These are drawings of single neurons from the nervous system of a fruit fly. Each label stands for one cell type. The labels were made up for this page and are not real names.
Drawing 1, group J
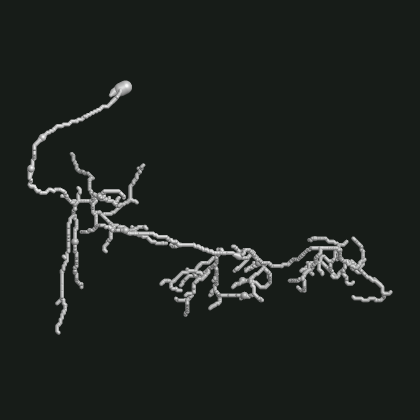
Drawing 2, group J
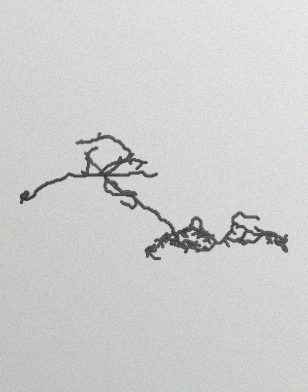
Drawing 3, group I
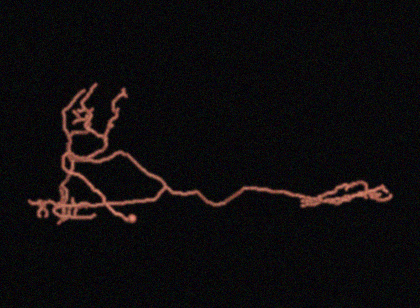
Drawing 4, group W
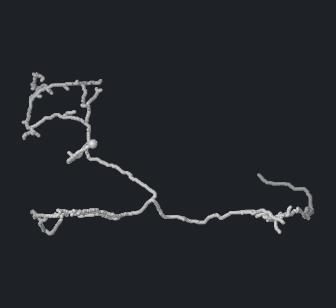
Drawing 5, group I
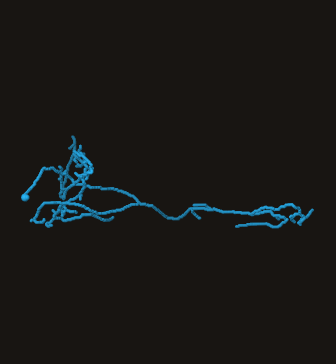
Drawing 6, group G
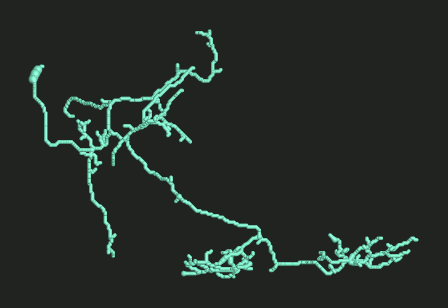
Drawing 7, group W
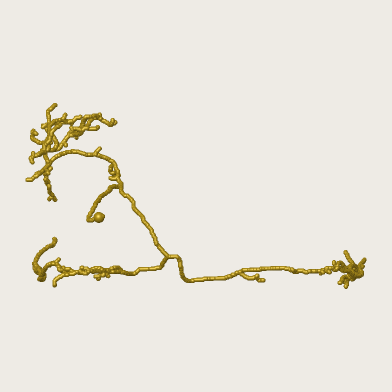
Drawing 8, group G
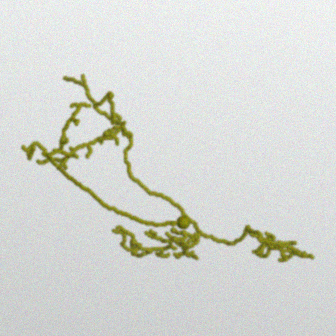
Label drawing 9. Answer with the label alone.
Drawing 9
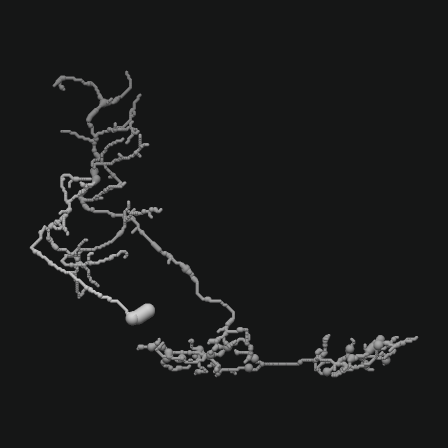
group G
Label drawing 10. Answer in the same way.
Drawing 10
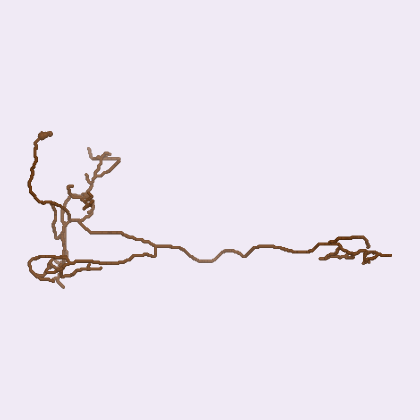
group I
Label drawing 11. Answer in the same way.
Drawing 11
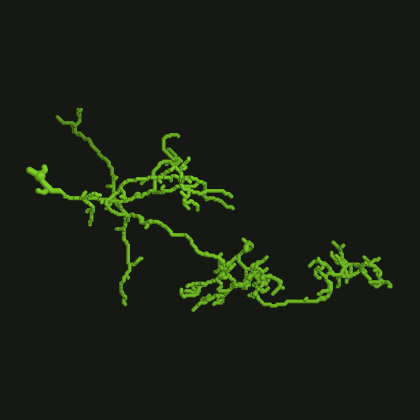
group J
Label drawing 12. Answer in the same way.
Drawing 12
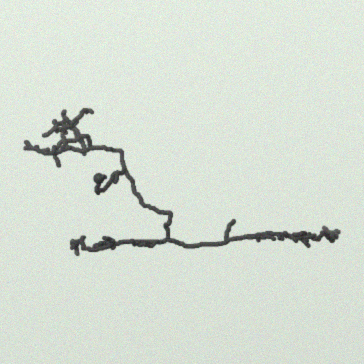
group W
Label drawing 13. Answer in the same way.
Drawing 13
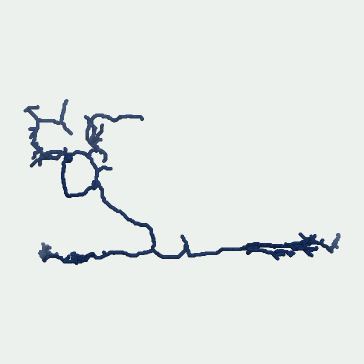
group W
